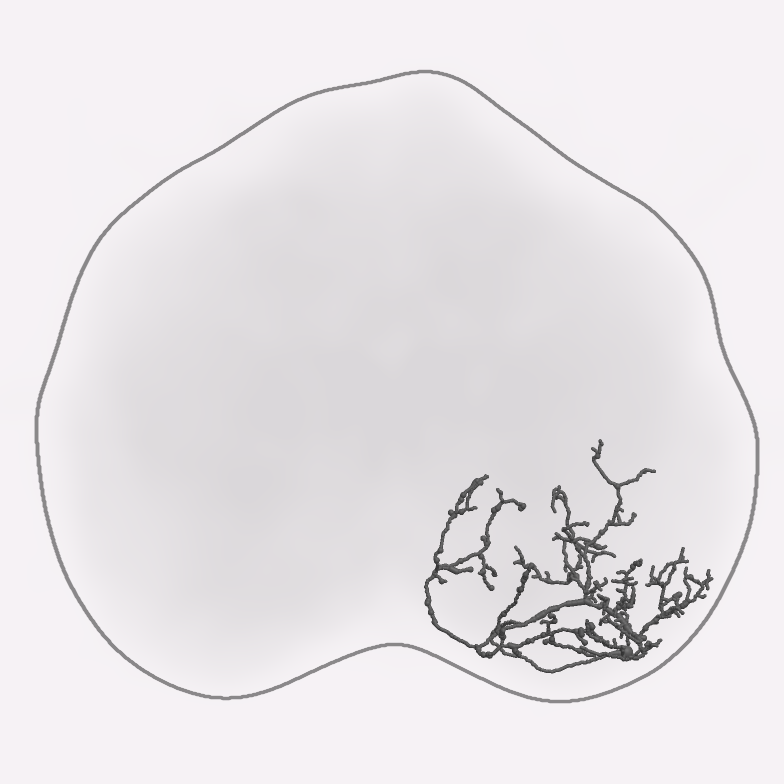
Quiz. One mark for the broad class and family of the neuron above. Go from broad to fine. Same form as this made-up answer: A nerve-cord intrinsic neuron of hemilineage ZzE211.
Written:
A nerve-cord intrinsic neuron of hemilineage 01B.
